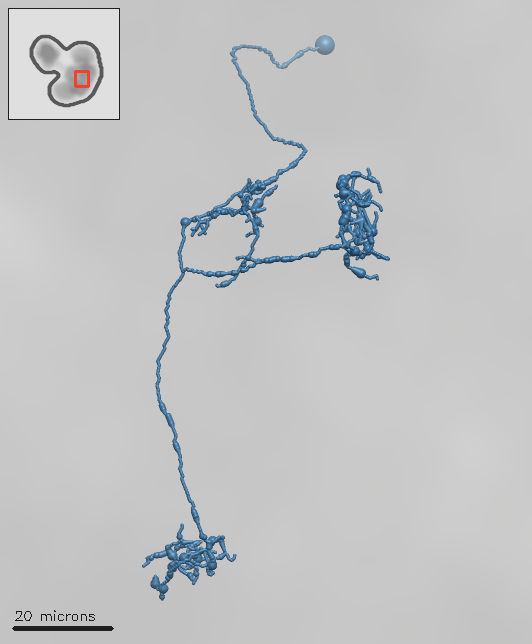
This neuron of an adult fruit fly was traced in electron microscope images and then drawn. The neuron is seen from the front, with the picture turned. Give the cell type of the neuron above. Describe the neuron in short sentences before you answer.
The cell body is at the top of the picture. By the scale bar it is about 110 microns tall in this view. Dozens of branch ends can be seen. This is a central-brain intrinsic neuron. It is of cell type vDeltaG.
